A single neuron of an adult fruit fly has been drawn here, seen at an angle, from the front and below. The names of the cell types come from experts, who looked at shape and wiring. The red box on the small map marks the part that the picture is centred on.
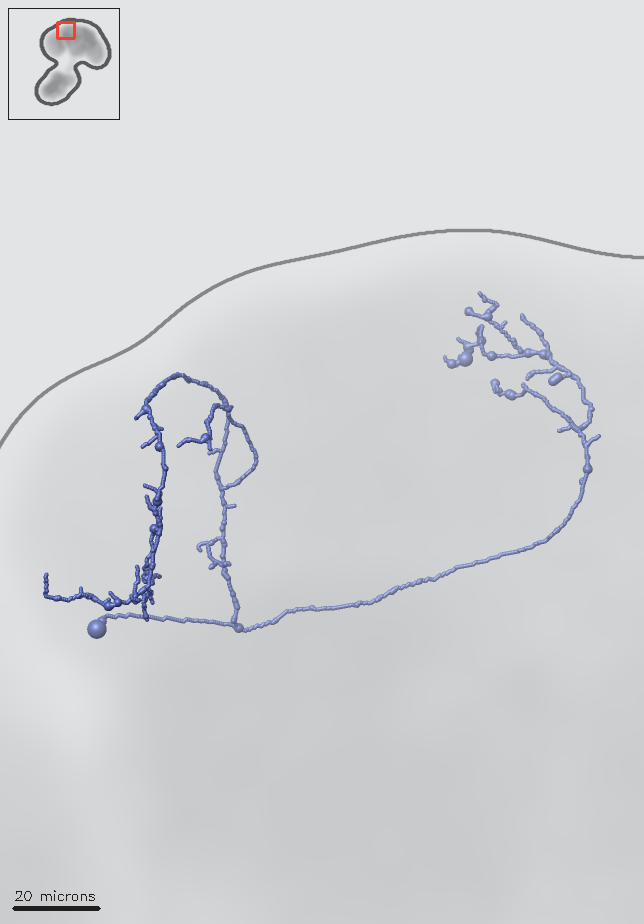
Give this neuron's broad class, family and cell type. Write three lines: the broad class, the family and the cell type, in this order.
central-brain intrinsic neuron
hemilineage DL2_dorsal
CB4107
